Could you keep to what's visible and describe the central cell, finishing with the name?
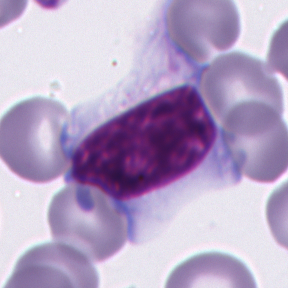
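Its outline is irregular and ragged, not smoothly round. The cytoplasm is abundant and pale grey-blue, with no distinct granules. In the nucleus, no nucleoli are visible. The cell is a large granular lymphocyte.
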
